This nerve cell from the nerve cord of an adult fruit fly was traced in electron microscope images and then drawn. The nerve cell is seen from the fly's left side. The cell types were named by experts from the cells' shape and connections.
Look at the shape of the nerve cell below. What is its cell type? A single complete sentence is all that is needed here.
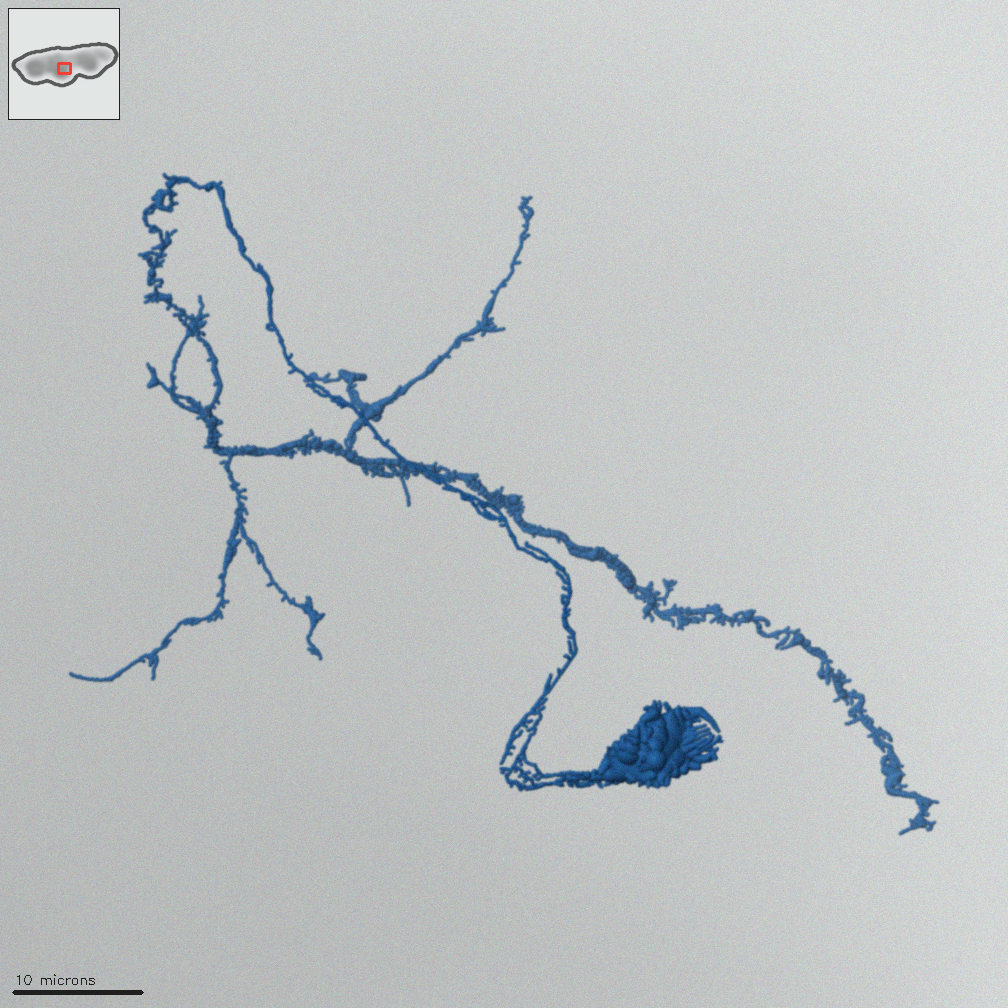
Belonging to the cell type IN12B091 is this neuron.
